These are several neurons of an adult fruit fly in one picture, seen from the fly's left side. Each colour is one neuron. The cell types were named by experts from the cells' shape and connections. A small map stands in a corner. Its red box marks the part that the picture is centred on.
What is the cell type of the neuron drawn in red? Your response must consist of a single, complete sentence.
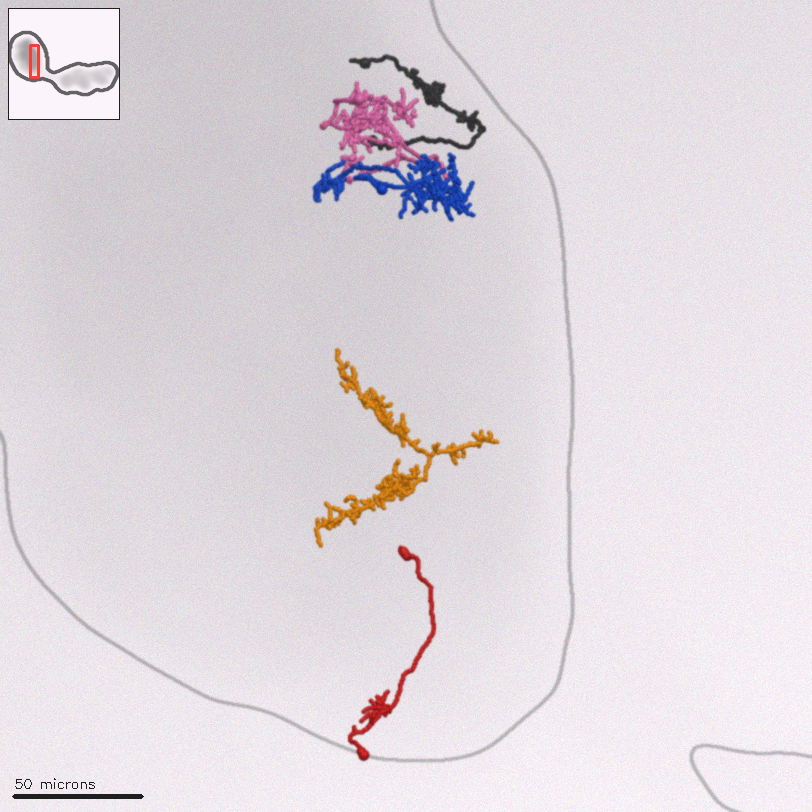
Under the cell type Tm9 falls this neuron.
